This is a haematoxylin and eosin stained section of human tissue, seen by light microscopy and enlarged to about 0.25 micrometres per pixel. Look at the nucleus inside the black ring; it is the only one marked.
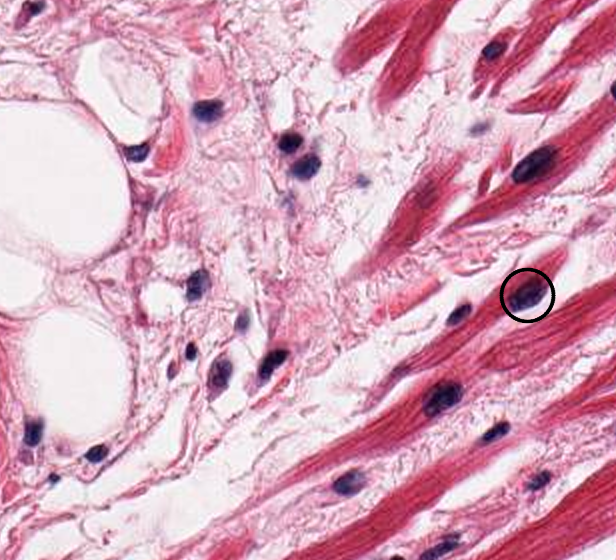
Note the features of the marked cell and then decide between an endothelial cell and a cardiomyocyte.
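The nucleus is oval, elongated along the long axis of the fibre, and stains very dark and fairly evenly throughout. The cytoplasm is a deep pink and shows fine streaks running lengthwise along the cell. The cell is a long band lying parallel to neighbouring pink fibres that run diagonally, with pale, loose, wispy tissue in the gaps between them. Its nucleus is somewhat larger than the dark nucleus lying just to its left. The marked cell is a cardiomyocyte.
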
